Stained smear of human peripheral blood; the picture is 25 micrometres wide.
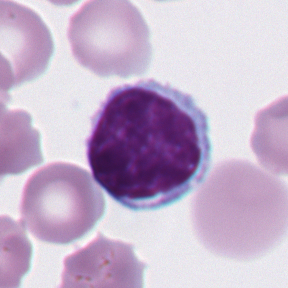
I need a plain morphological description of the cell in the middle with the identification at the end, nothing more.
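The cell has a roughly round outline, though its border is finely ragged rather than smooth. Cytoplasm is limited to a thin rim around the nucleus and contains no vacuoles. This is a typical lymphocyte.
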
